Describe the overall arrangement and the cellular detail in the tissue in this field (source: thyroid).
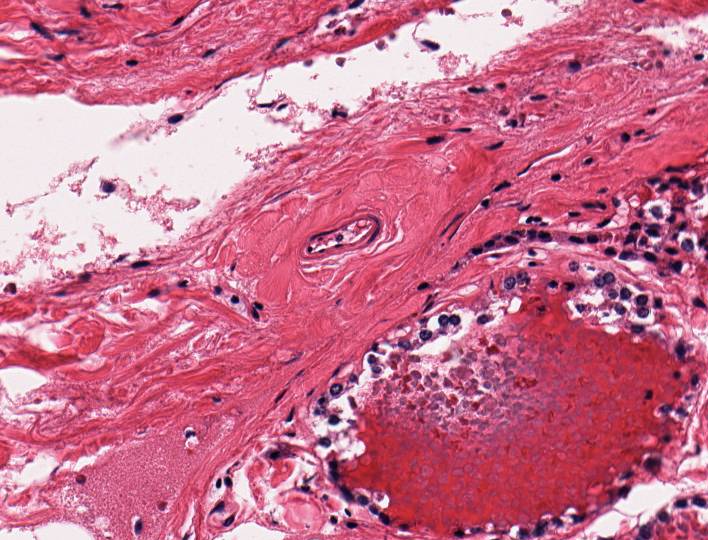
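Centrally, a small vessel with a narrow slit-like lumen is wrapped in concentric collagen layers. Lower right: a large rounded space packed with red blood cells. Small cells with round, darkly stained nuclei crowd the right edge above and around it. Nuclei in the collagen bands are sparse, thin, elongated and dark, parallel to the fibres.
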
